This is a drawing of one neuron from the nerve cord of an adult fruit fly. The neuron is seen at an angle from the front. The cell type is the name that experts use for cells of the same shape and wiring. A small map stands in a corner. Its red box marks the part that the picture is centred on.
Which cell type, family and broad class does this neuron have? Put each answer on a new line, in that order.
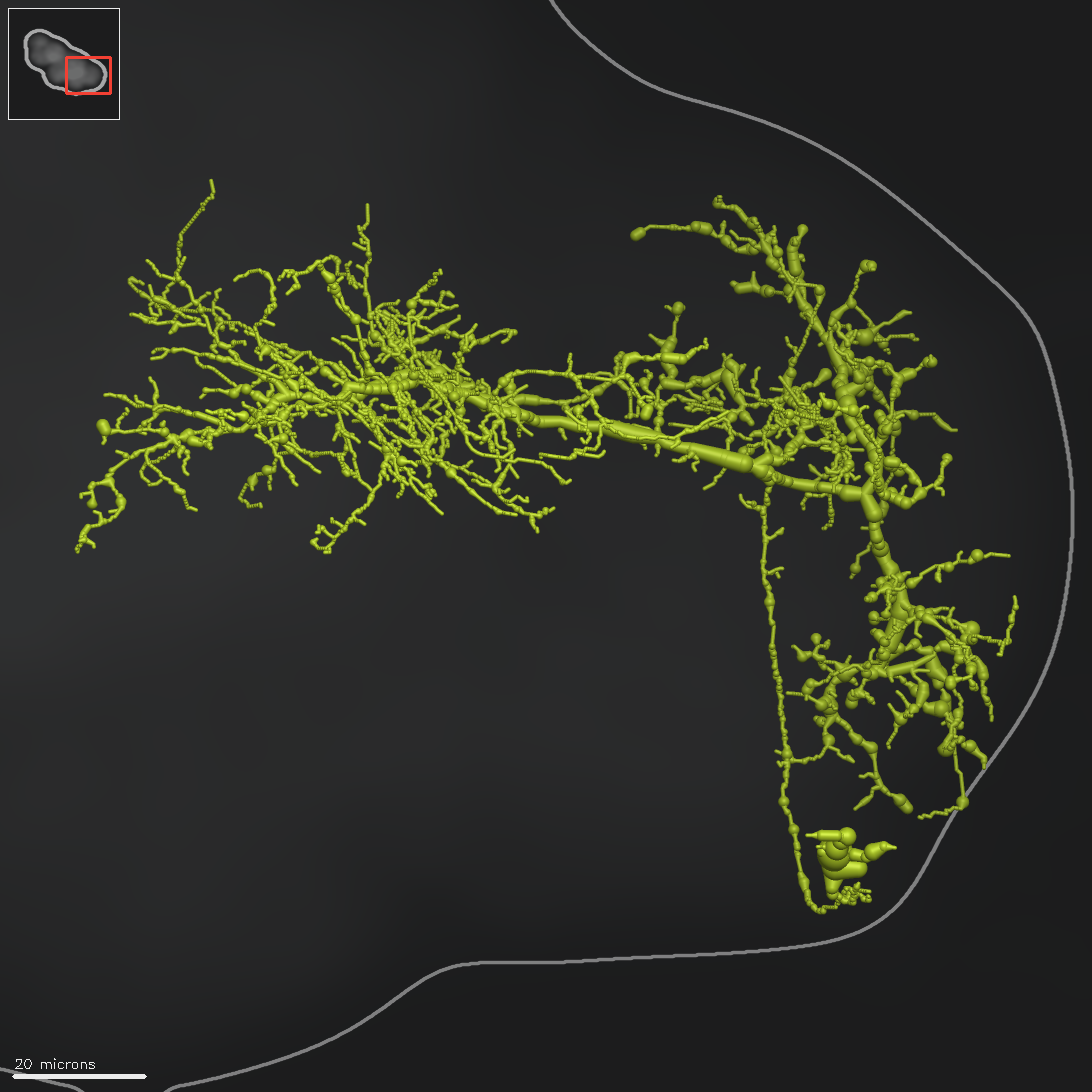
IN13A011
hemilineage 13A
nerve-cord intrinsic neuron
